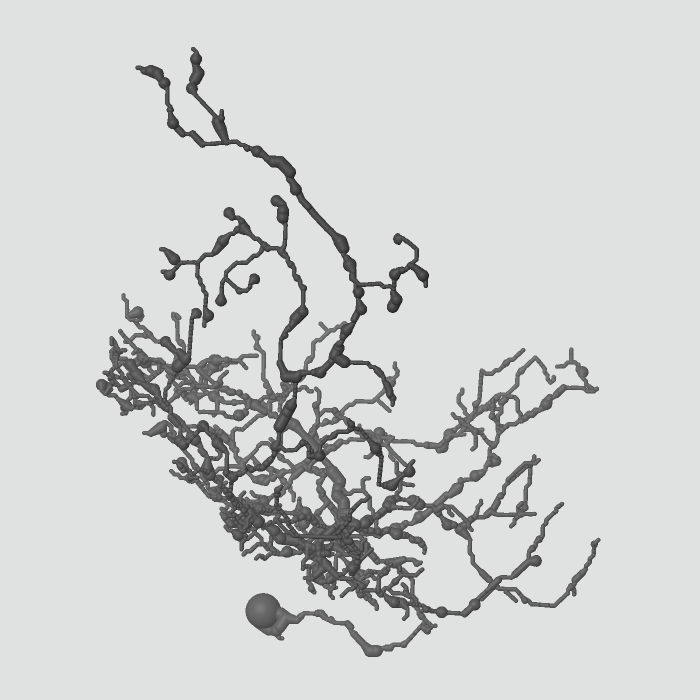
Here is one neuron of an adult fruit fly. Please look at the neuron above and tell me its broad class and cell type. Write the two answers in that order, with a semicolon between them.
central-brain intrinsic neuron; GNG293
